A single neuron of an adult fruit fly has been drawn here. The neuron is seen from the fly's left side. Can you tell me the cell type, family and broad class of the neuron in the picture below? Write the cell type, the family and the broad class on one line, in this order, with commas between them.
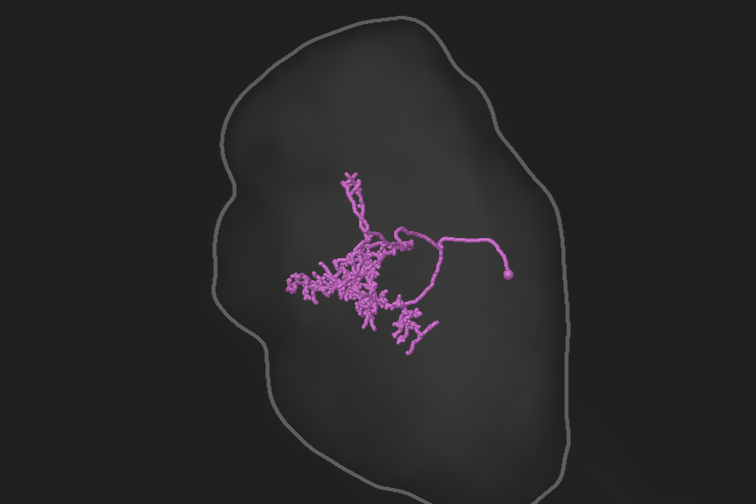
AVLP517, hemilineage VLPl&p2_posterior, central-brain intrinsic neuron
